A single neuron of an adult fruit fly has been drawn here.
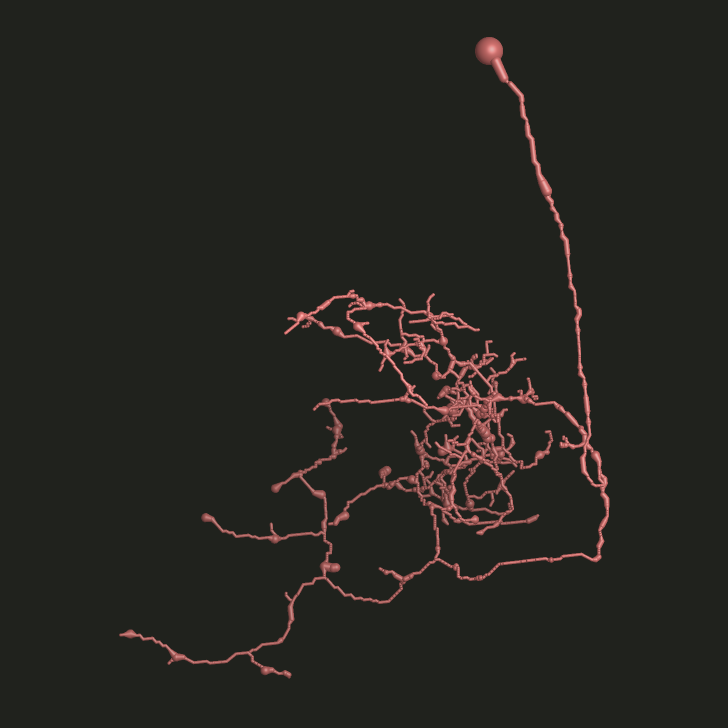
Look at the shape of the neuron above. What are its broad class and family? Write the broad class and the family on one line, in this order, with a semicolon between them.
central-brain intrinsic neuron; hemilineage VPNp1_medial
